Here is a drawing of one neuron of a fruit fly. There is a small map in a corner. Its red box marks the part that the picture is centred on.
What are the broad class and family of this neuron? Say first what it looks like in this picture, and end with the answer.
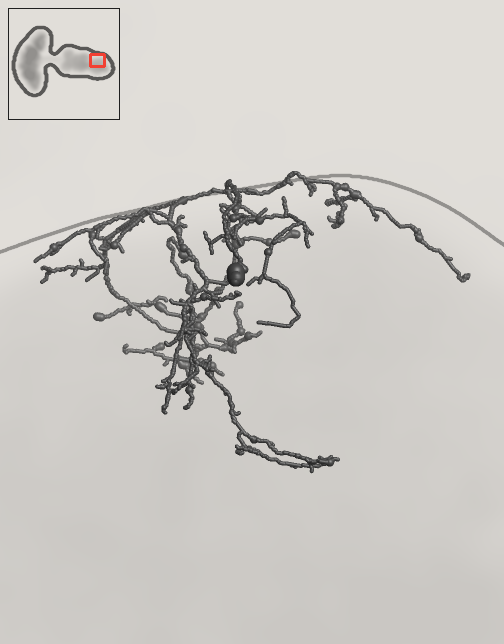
It lies in the nerve cord. The cell body can be seen in the middle of the picture. Dozens of branch ends can be seen. This is a nerve-cord intrinsic neuron. Its family is hemilineage 09A.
